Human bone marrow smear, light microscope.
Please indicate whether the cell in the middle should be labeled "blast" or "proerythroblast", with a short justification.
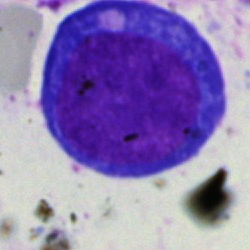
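Proerythroblast. Its chromatin is fine and evenly spread. Deep blue cytoplasm forms a rim all around the nucleus. Within that cytoplasm, a small pale area lies above the nucleus.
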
